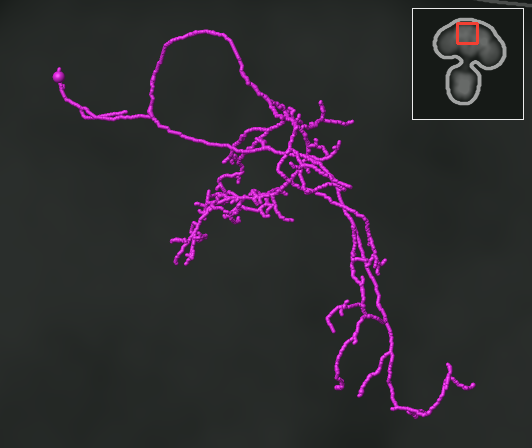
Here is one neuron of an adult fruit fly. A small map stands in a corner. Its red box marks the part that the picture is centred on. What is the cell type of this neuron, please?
SMP016_b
